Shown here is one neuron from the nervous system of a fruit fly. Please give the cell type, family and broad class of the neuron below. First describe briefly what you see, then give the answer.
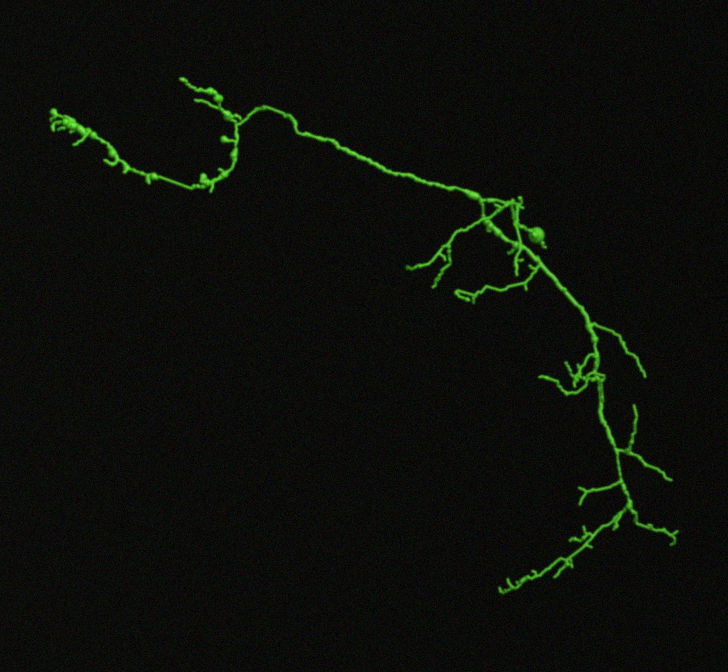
Dozens of branch ends can be seen. As drawn here it is about as wide as it is tall. The cell type is CB1641. The family is hemilineage DM6_posterior. It is a central-brain intrinsic neuron.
